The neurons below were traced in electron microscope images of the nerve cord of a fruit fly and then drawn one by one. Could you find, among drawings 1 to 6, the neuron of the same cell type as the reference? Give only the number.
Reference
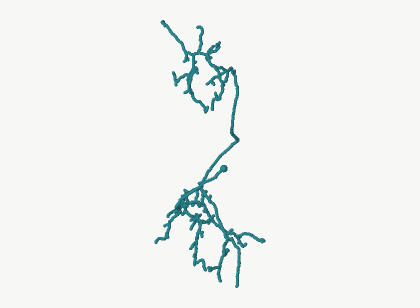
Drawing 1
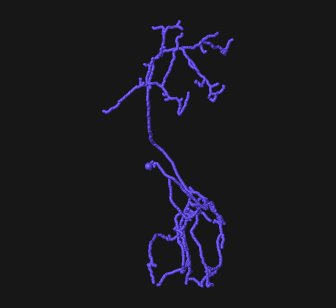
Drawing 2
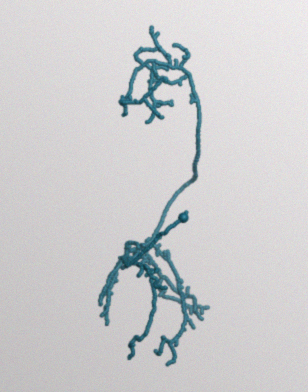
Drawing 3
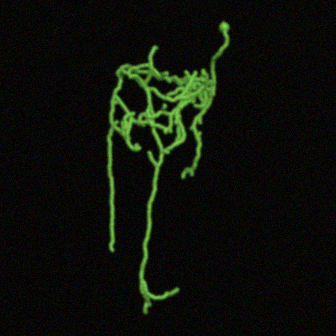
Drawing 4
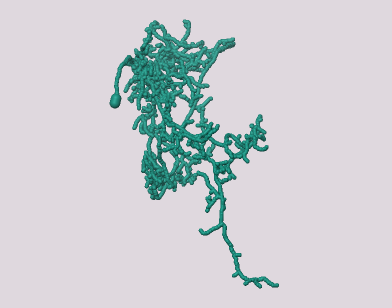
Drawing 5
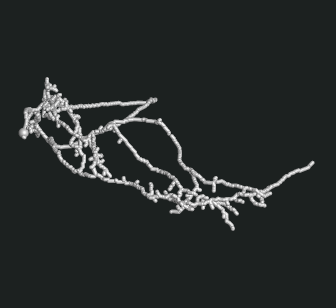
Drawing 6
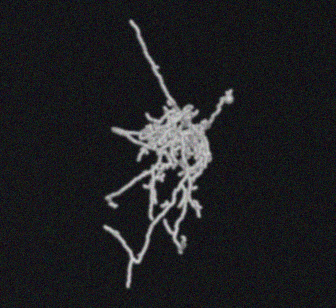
2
